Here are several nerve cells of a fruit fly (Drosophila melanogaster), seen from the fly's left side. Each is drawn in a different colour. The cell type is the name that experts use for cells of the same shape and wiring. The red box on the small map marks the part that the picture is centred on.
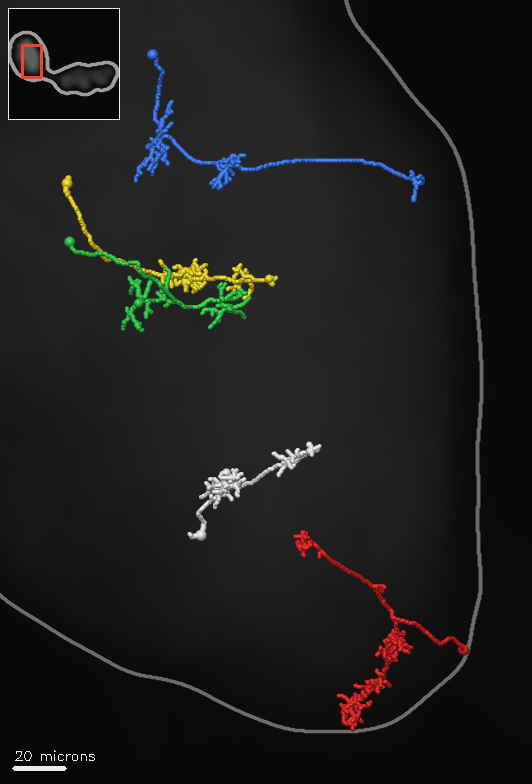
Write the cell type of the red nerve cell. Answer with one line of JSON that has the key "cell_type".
{"cell_type": "T2"}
